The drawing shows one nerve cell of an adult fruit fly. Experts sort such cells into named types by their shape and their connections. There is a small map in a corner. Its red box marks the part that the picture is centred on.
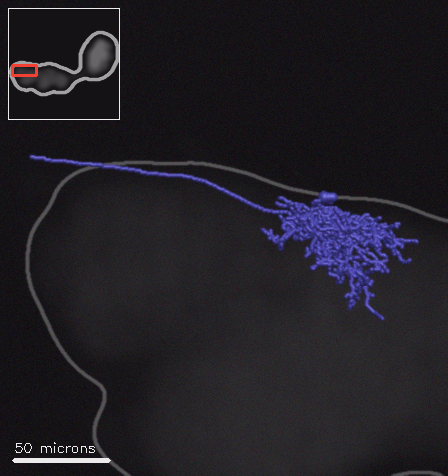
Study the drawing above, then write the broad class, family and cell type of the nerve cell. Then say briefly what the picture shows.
It is a motor neuron of the nerve cord. Its family is MNad. It is of cell type MNad06. Its cell body lies on the right of the picture. By the scale bar it is about 200 microns wide in this view. Dozens of branch ends can be seen.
